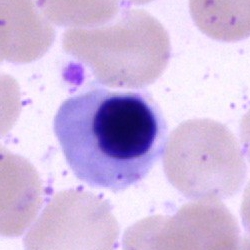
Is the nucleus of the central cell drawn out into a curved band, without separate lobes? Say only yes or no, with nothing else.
No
